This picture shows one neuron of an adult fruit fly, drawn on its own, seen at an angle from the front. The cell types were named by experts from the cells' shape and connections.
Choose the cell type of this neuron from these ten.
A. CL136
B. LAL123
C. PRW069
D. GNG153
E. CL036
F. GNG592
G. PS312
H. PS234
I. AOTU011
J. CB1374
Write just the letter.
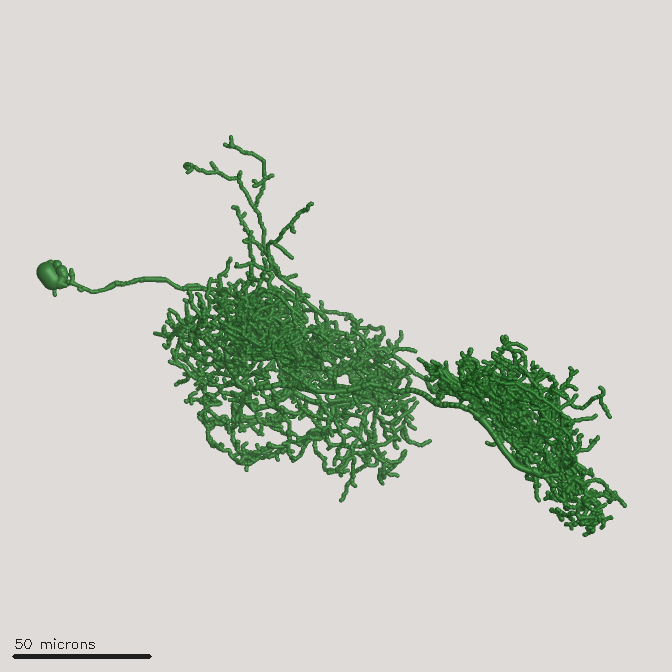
B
